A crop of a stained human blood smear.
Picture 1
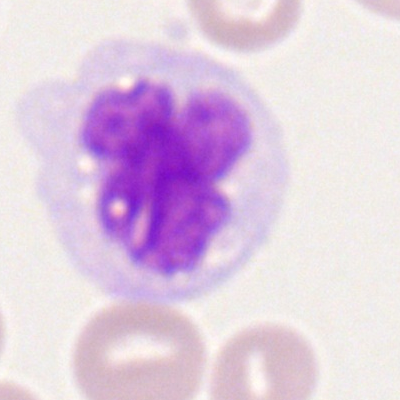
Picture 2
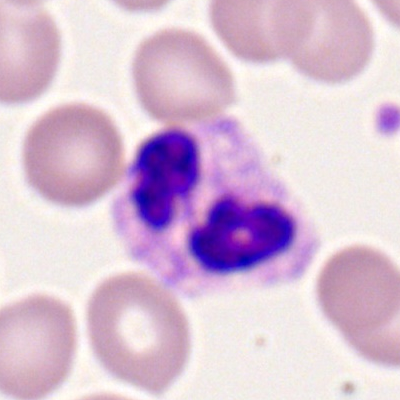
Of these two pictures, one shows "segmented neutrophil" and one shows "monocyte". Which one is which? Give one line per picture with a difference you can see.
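Picture 1: monocyte. The cytoplasm shows no distinct coloured granules.
Picture 2: segmented neutrophil. Fine pinkish-lilac granules are scattered through the cytoplasm.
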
